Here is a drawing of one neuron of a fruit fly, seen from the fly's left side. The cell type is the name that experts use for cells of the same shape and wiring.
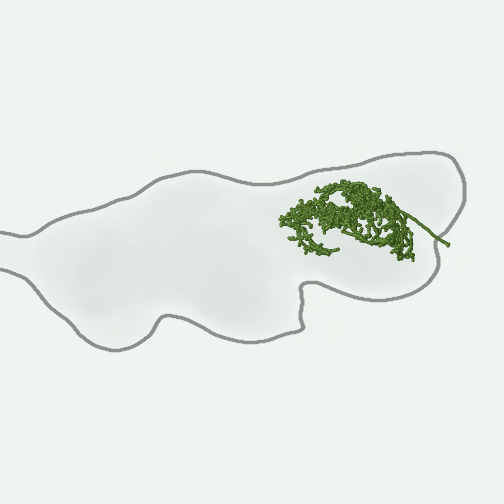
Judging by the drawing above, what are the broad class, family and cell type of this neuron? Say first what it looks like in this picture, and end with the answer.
In this view it is wider than it is tall. It is a motor neuron of the nerve cord. The family is hemilineage 17X. It is of cell type Sternotrochanter MN.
